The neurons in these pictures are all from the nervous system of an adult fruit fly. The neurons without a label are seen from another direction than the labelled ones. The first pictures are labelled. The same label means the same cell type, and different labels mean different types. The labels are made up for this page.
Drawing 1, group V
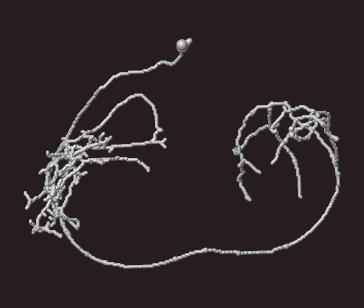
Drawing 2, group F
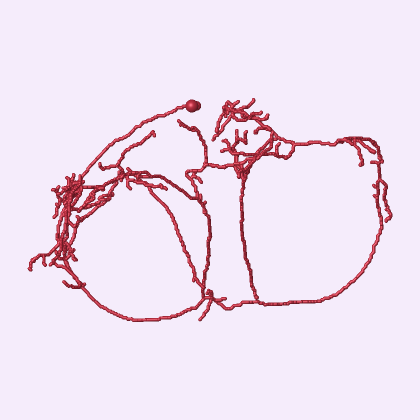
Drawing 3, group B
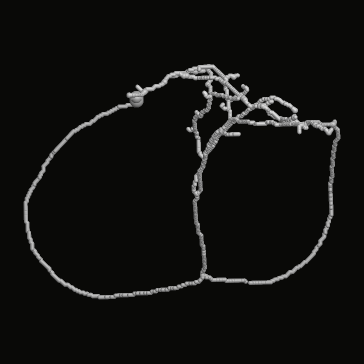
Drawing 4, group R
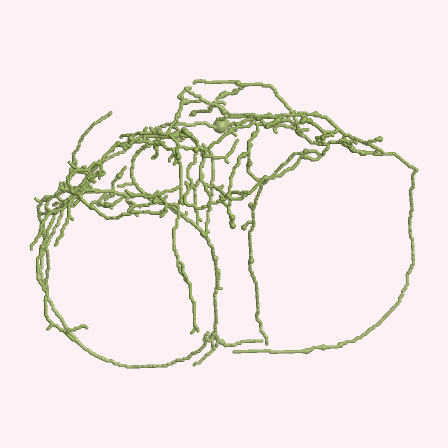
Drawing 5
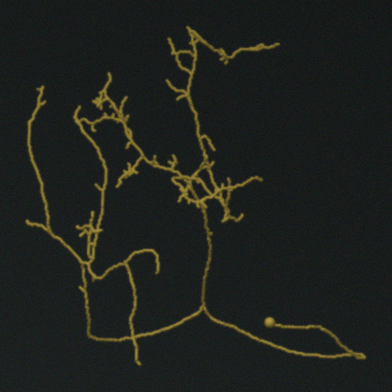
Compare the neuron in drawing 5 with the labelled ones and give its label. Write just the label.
group B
